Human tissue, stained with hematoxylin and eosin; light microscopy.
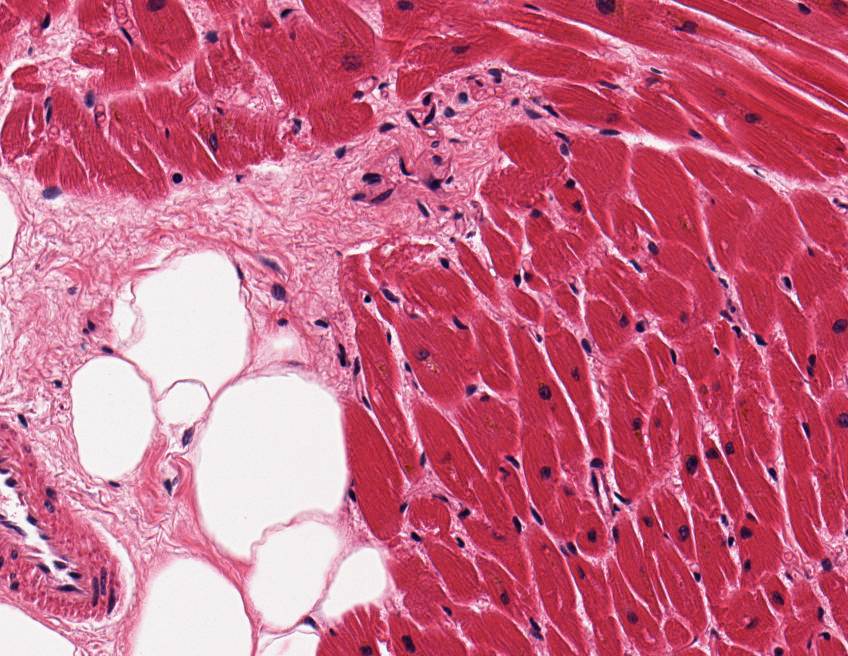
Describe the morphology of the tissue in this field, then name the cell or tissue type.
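Cardiac muscle fibres occupying the field's right side and top branch and join neighbouring fibres rather than running as separate parallel cylinders. Some contain small golden-brown granules near the nuclei. Large empty rounded thin-walled fat cells lie lower left. Tissue: left ventricle of the heart.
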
